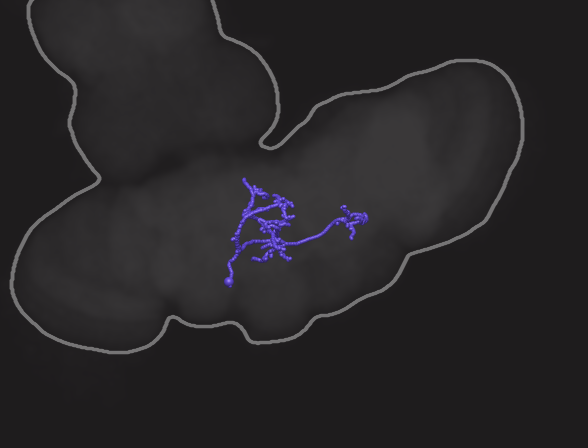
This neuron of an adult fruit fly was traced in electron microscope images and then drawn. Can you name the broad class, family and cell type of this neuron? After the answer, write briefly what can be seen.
It is a central-brain intrinsic neuron. The family is hemilineage AOTUv4_dorsal. The cell type is SMP006. In this view it is wider than it is tall.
